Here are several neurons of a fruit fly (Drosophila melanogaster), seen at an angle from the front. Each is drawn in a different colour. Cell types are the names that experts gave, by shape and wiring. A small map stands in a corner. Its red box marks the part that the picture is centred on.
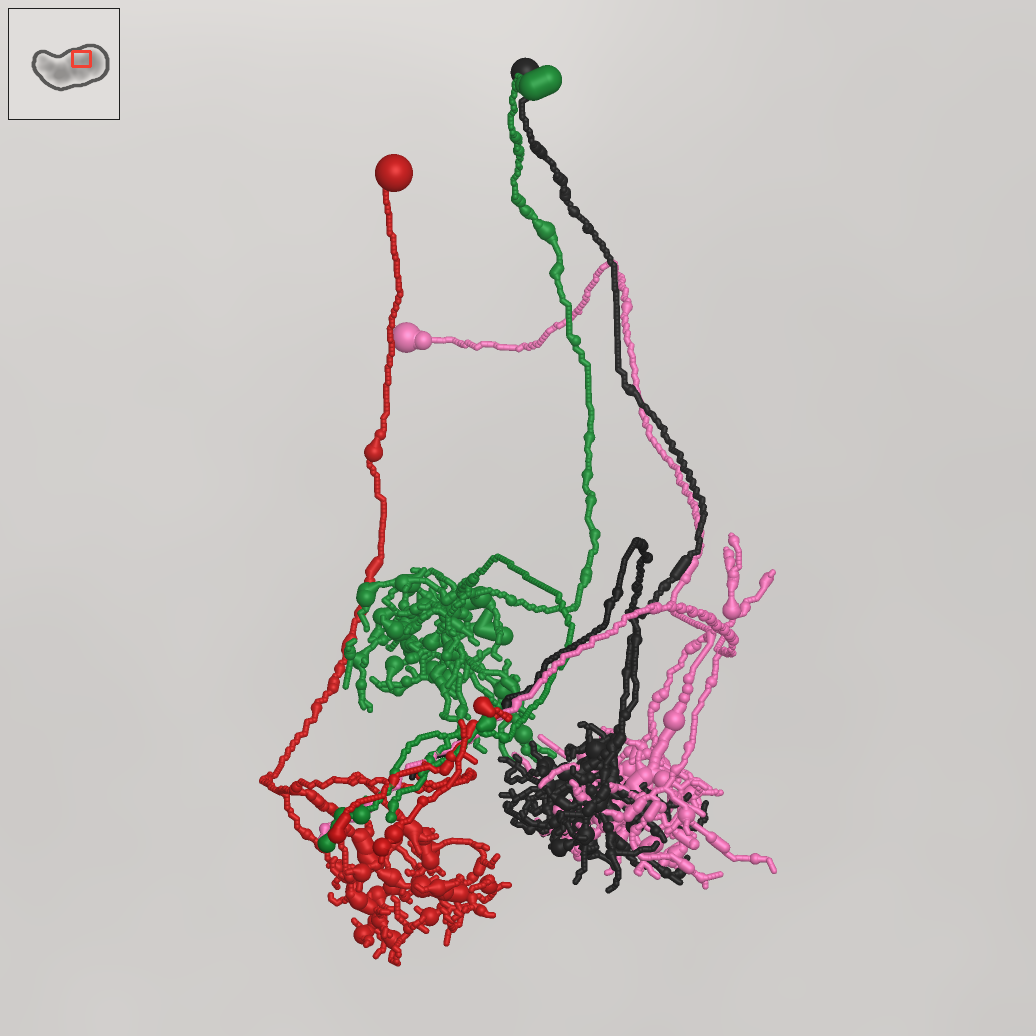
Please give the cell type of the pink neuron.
FC1F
